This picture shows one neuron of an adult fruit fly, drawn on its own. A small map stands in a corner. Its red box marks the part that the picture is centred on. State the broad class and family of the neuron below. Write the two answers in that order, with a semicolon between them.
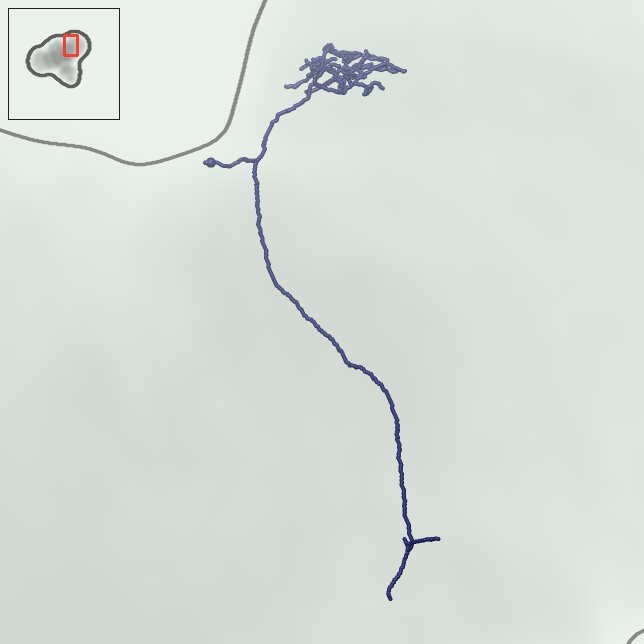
visual projection neuron; MeVP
